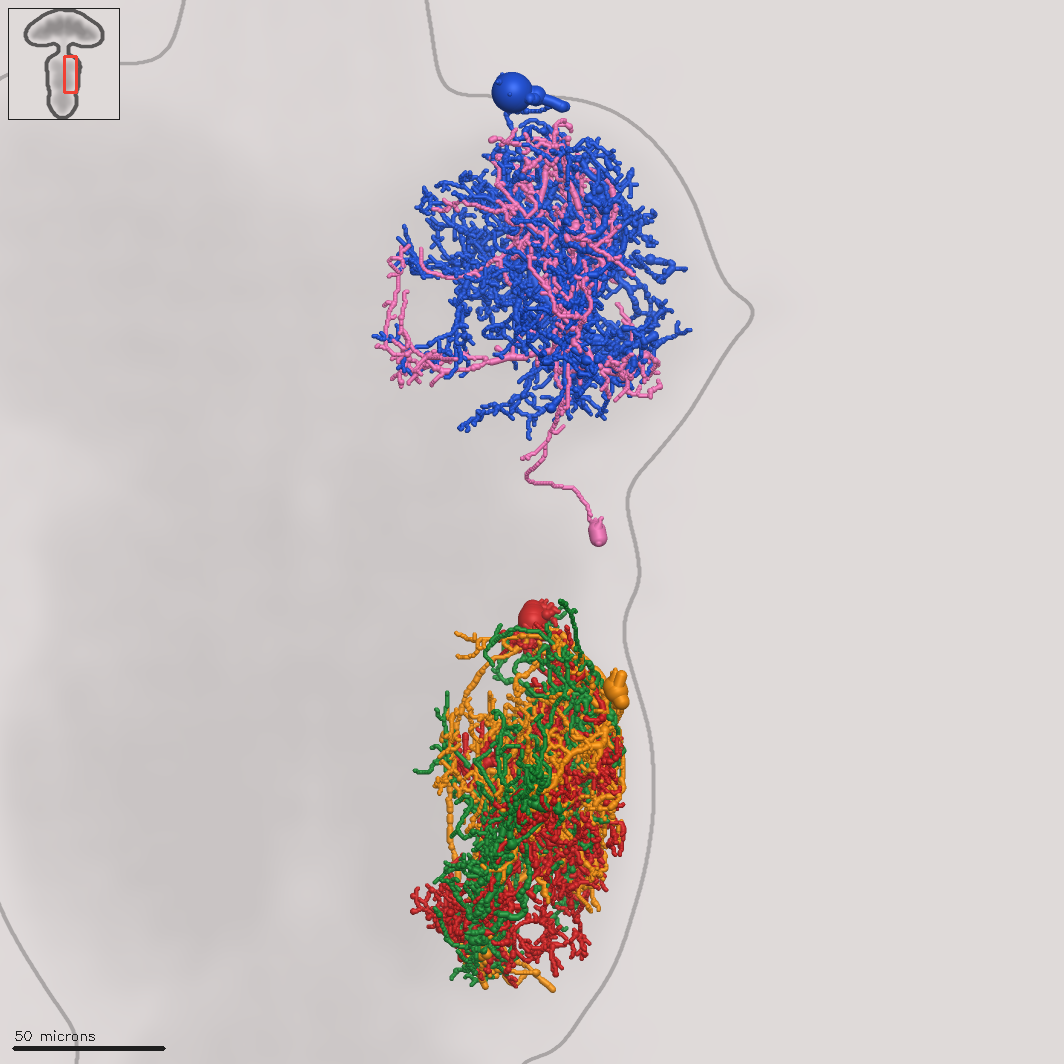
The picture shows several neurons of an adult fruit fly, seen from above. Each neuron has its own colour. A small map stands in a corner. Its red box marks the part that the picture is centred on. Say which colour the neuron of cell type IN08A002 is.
red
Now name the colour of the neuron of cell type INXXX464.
blue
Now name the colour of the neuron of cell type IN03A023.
pink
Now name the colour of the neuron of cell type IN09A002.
orange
